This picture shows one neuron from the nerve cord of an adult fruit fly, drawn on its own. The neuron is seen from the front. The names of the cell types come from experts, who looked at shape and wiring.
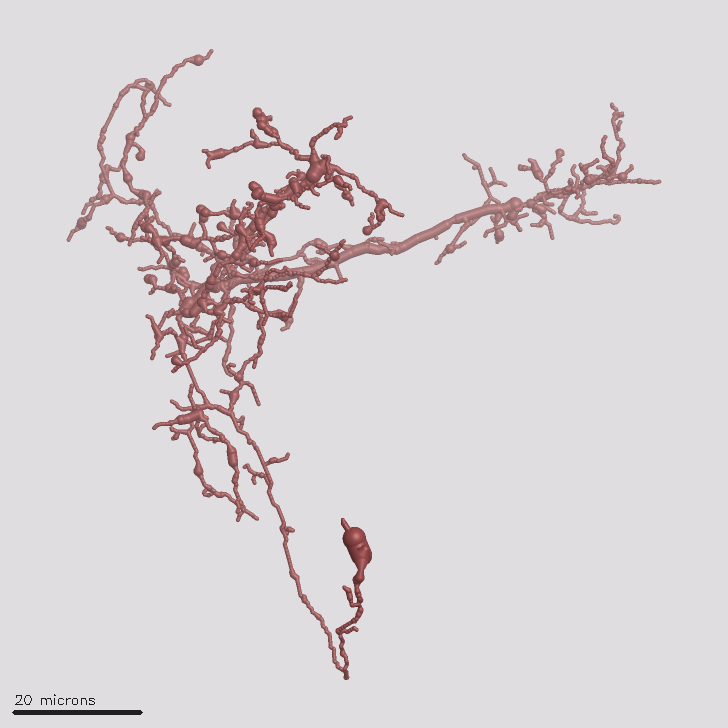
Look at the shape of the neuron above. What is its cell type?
IN13A027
